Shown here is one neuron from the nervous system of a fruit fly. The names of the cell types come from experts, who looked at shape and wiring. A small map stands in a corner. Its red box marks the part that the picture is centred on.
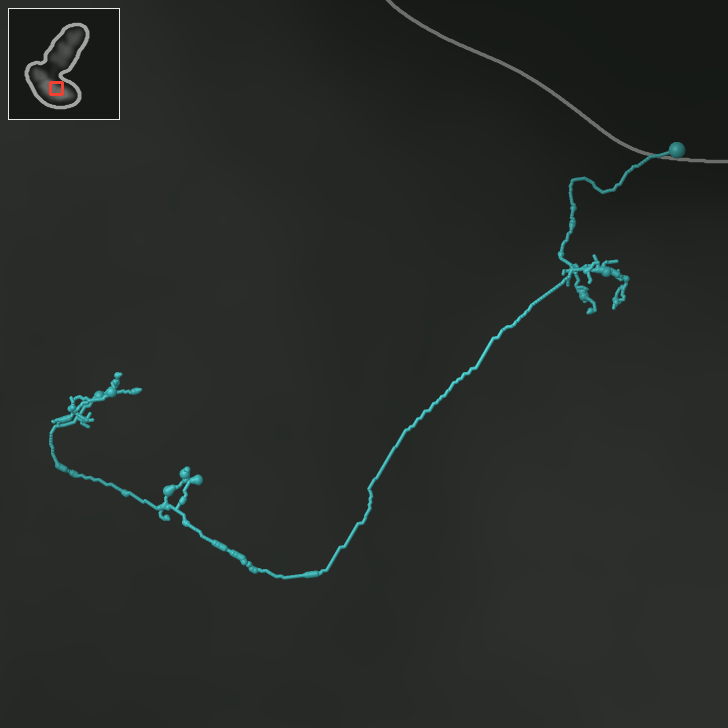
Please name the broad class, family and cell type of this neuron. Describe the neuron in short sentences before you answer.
It is in the brain and does not reach the nerve cord. The cell body is at the upper right of the picture. It is a central-brain intrinsic neuron. Its family is called class CX. Its cell type is PFNp_a.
